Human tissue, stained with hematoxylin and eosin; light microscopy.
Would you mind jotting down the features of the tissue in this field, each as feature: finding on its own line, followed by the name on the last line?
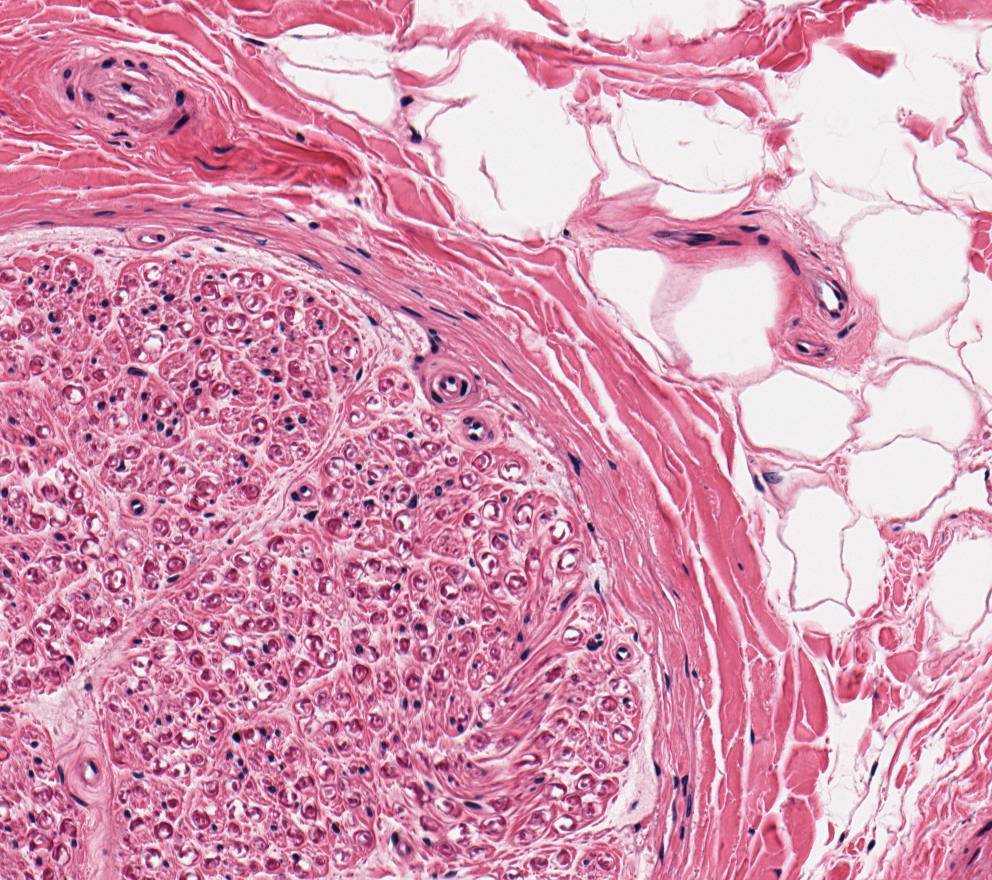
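Bundle: large, rounded, of nerve fibres, filling left and lower field
Fibres: most cut across; look for a small central pink dot inside a clear ring
Curved band: layered flattened cells, elongated dark nuclei, curving around upper and right edge
Vessels: small, thick-walled, narrow-lumened; in connective tissue upper left, among fat upper right
Name: tibial nerve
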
